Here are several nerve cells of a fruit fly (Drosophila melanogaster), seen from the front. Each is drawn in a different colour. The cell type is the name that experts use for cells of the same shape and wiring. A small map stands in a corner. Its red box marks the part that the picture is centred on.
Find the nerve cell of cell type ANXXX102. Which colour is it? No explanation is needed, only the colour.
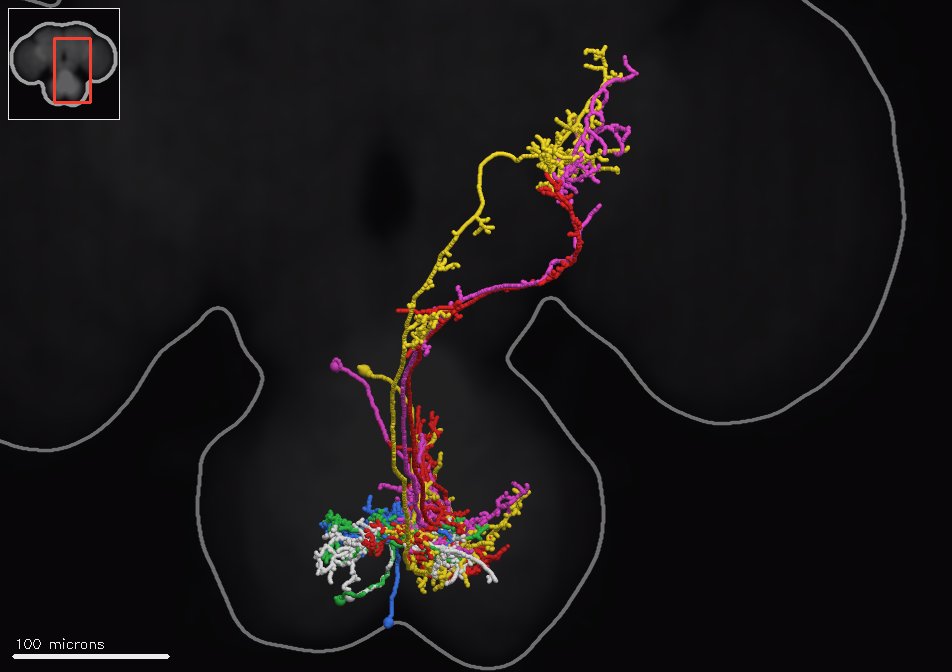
yellow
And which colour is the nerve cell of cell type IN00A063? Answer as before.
white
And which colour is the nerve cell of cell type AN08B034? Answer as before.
red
